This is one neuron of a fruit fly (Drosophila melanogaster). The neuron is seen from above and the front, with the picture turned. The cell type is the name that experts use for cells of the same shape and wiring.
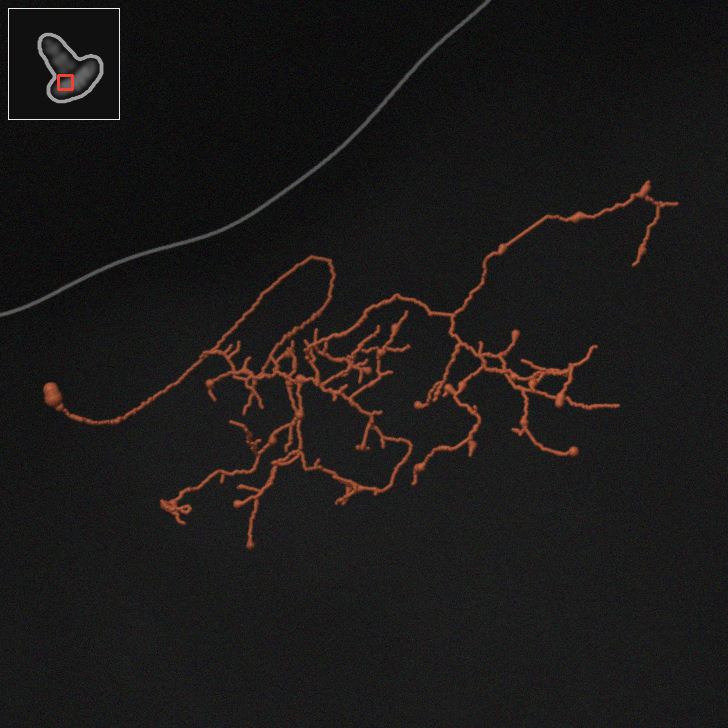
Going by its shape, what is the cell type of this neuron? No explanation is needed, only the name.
CB4115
